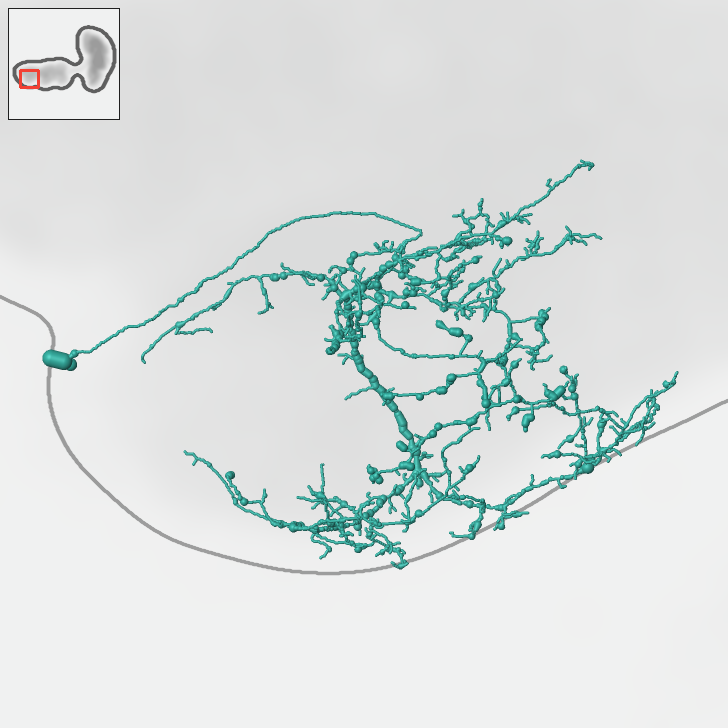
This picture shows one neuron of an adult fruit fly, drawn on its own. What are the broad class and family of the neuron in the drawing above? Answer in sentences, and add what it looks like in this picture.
Its broad class is nerve-cord intrinsic neuron. Its family is hemilineage 03A. It lies in the nerve cord. Its cell body lies on the left of the picture. More than a hundred branch ends can be seen.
